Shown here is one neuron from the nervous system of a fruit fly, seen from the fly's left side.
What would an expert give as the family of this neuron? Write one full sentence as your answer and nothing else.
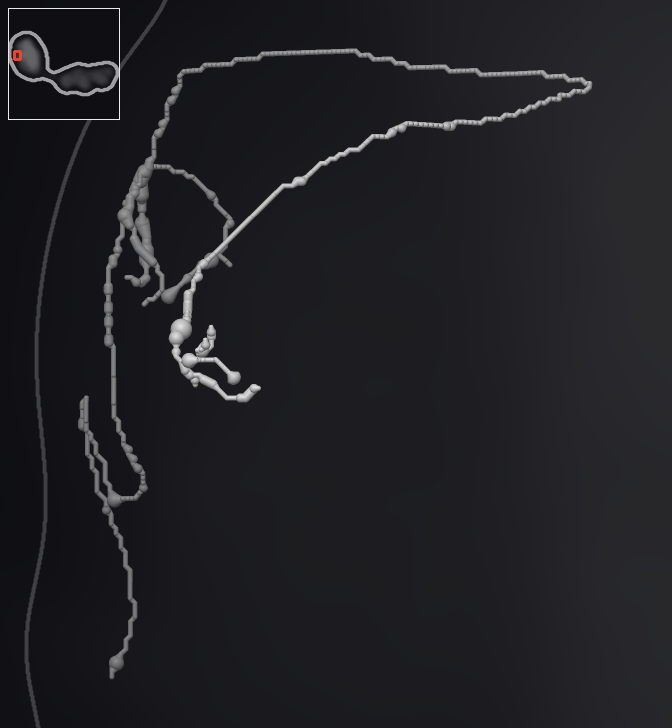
It is the family class olfactory to which this neuron belongs.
